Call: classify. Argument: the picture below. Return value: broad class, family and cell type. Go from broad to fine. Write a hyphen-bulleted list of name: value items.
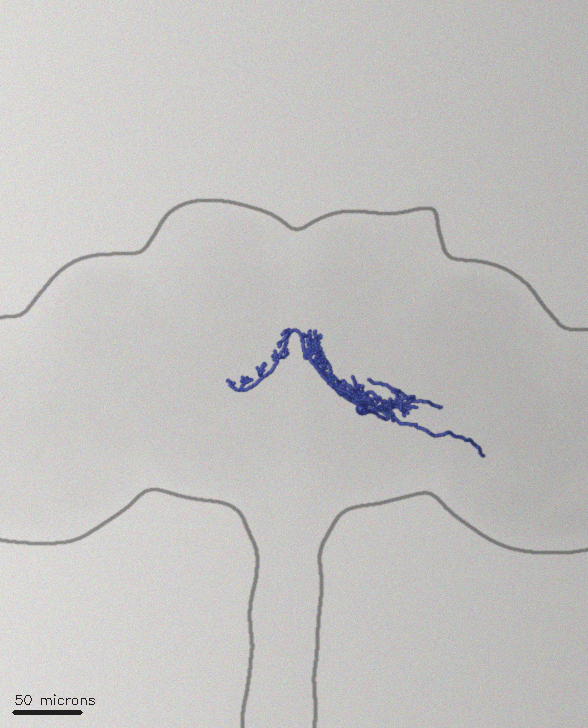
- broad class: central-brain intrinsic neuron
- family: hemilineage SMPpd2
- cell type: SMP537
